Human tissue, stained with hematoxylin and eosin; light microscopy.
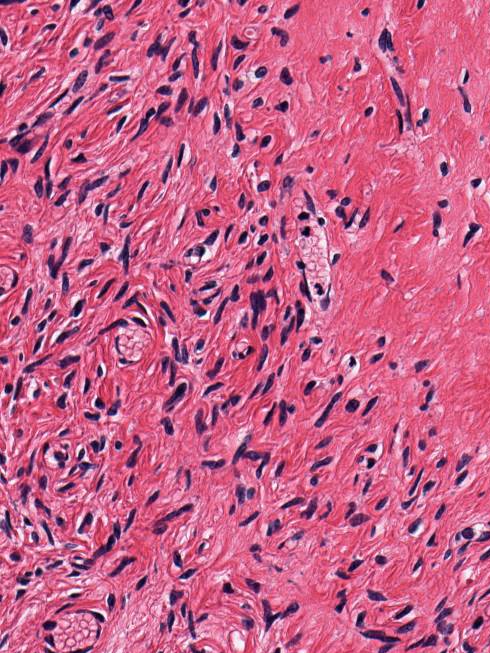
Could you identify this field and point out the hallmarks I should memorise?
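It's ovarian cortex. What settles it is the spindle cells running in short, interlacing bundles across the left and middle of the field.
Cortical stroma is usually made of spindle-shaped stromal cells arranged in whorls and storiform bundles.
Their nuclei are mostly elongated, slender and dark, and the scant cytoplasm has borders that blend into the surrounding pink fibres. There's no epithelium or gland anywhere in the field.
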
